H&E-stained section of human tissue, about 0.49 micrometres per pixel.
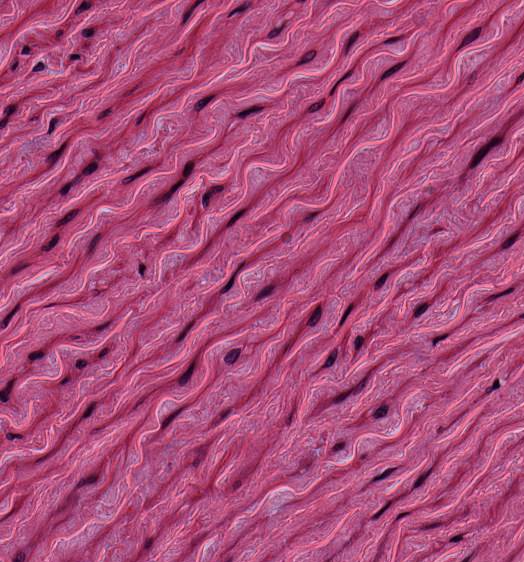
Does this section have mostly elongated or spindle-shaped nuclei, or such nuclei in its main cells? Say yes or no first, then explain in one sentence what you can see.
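Yes. The nuclei are dark and elongated.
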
